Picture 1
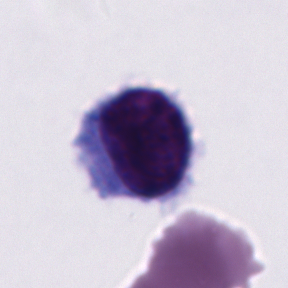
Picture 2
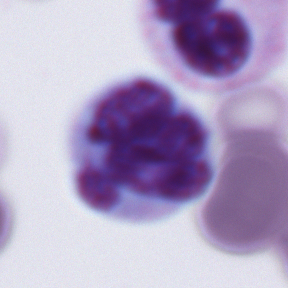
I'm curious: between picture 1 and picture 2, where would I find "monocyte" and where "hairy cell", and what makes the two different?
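Answer: the hairy cell is in picture 1, the monocyte in picture 2. Border: the hairy cell is roughly round with a ragged, uneven border fringed by fine short projections, seen most clearly on the left; the monocyte is roughly round with a smooth outline.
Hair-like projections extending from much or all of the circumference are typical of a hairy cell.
Nucleus: in the hairy cell the chromatin stains dark purple and appears dense and clumped, whereas the monocyte's nucleus is irregular and lumpy, split into several folded lobes, and fills most of the cell. Cytoplasm: the hairy cell's is blue, forming a crescent mainly to the left of the nucleus, with no distinct granules; the monocyte's is pale bluish-grey.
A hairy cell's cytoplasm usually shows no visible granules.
Finally, a red cell lies close against the right side of the monocyte.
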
